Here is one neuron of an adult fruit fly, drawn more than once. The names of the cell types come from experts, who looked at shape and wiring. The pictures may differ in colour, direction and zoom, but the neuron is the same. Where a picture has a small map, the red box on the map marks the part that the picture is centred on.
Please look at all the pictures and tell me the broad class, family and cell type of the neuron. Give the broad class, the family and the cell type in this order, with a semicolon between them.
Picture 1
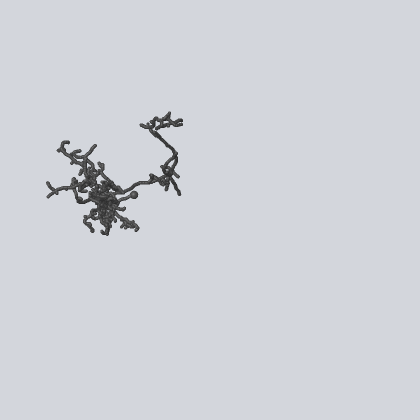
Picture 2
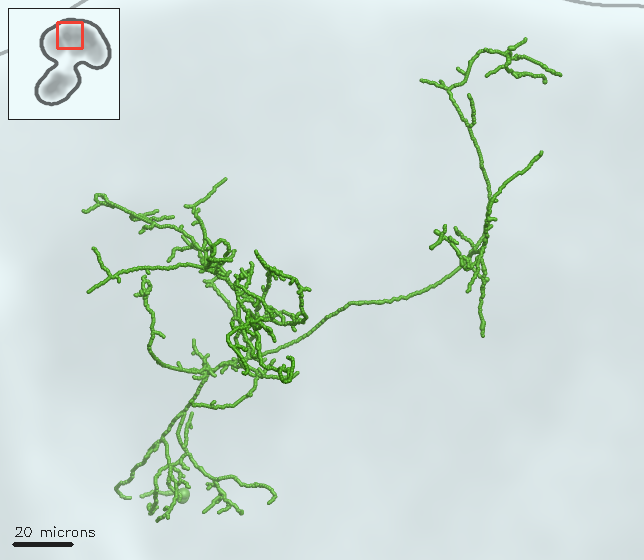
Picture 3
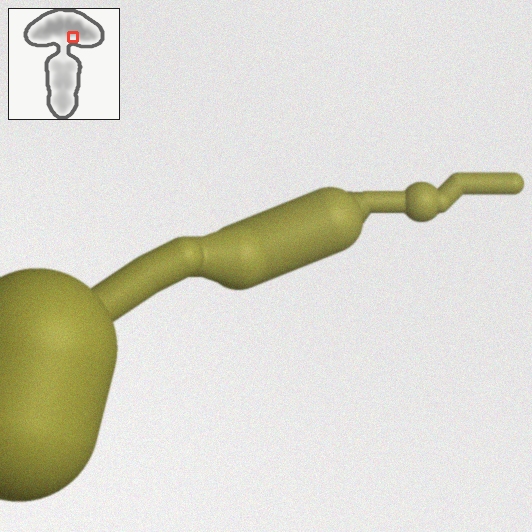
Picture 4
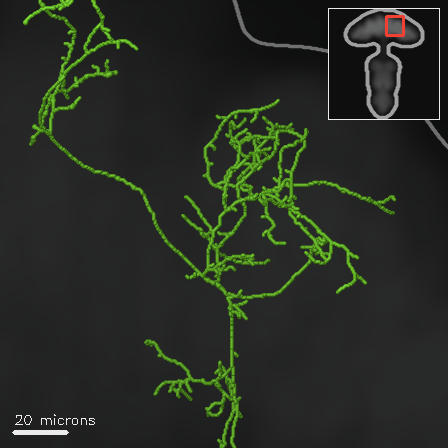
central-brain intrinsic neuron; hemilineage VLPl&p1_posterior; CB3469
